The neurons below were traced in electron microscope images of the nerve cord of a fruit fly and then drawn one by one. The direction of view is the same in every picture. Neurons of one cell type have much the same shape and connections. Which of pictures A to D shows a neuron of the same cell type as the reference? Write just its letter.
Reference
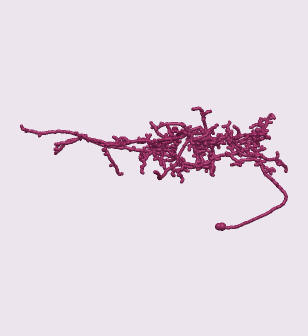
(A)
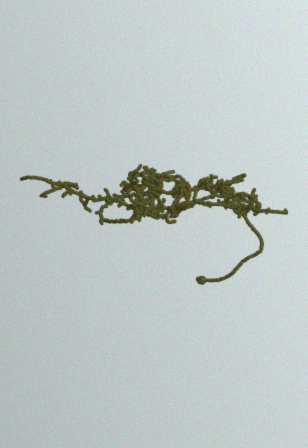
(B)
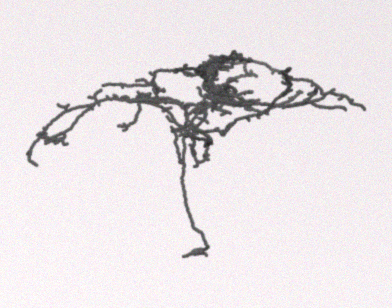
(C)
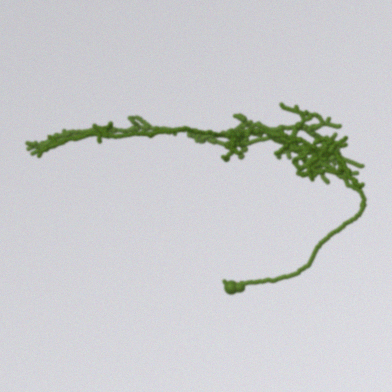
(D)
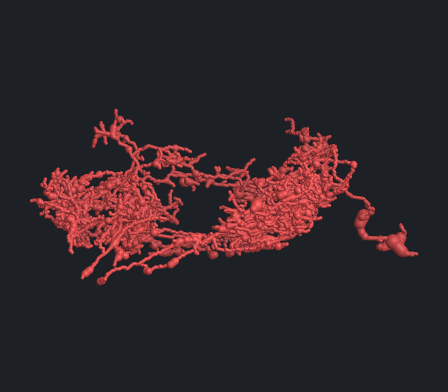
A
